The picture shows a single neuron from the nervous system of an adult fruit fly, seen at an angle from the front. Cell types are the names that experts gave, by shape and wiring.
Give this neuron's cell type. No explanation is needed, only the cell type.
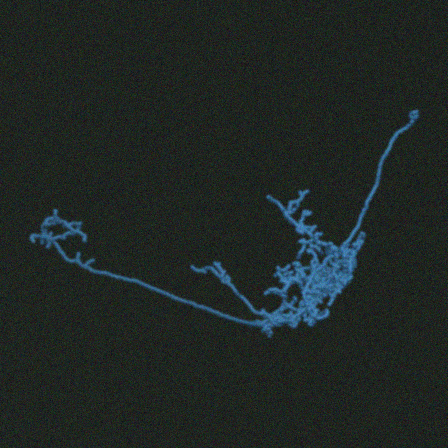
WED106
